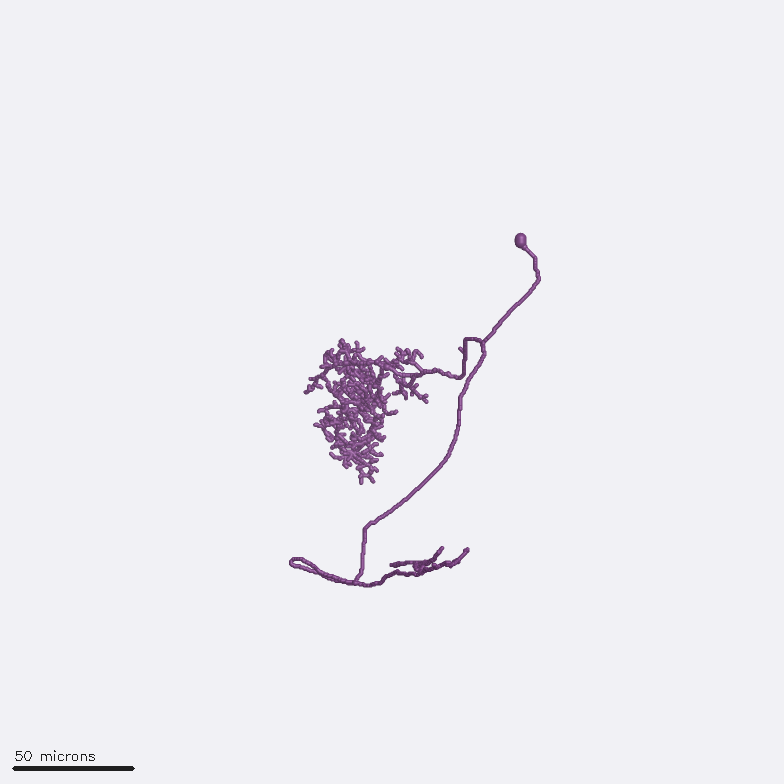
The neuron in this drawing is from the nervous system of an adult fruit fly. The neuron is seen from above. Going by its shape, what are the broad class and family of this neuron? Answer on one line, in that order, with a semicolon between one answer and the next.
visual projection neuron; MeVP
